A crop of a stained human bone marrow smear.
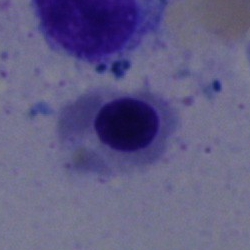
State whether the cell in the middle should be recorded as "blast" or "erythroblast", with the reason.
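I'd call this an erythroblast. Looking at the nucleus, the chromatin is dense and dark purple, with no open pattern that I can find.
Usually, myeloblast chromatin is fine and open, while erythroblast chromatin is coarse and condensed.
This dense chromatin sides with the erythroblast. I also see no nucleoli.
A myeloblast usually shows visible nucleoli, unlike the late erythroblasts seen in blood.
Otherwise, more cytoplasm lies to the left of the nucleus than to the right, and the outer edge of the cell is faint and ill-defined.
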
